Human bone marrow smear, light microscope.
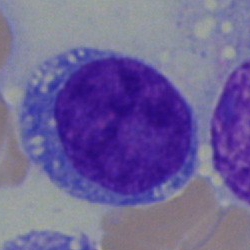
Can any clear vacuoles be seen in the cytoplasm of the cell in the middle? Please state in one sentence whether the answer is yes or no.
Yes, among the contents of its cytoplasm are one or more clear vacuoles.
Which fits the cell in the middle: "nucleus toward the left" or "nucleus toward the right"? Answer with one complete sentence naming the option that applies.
What sits toward the right of the cell is its nucleus.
